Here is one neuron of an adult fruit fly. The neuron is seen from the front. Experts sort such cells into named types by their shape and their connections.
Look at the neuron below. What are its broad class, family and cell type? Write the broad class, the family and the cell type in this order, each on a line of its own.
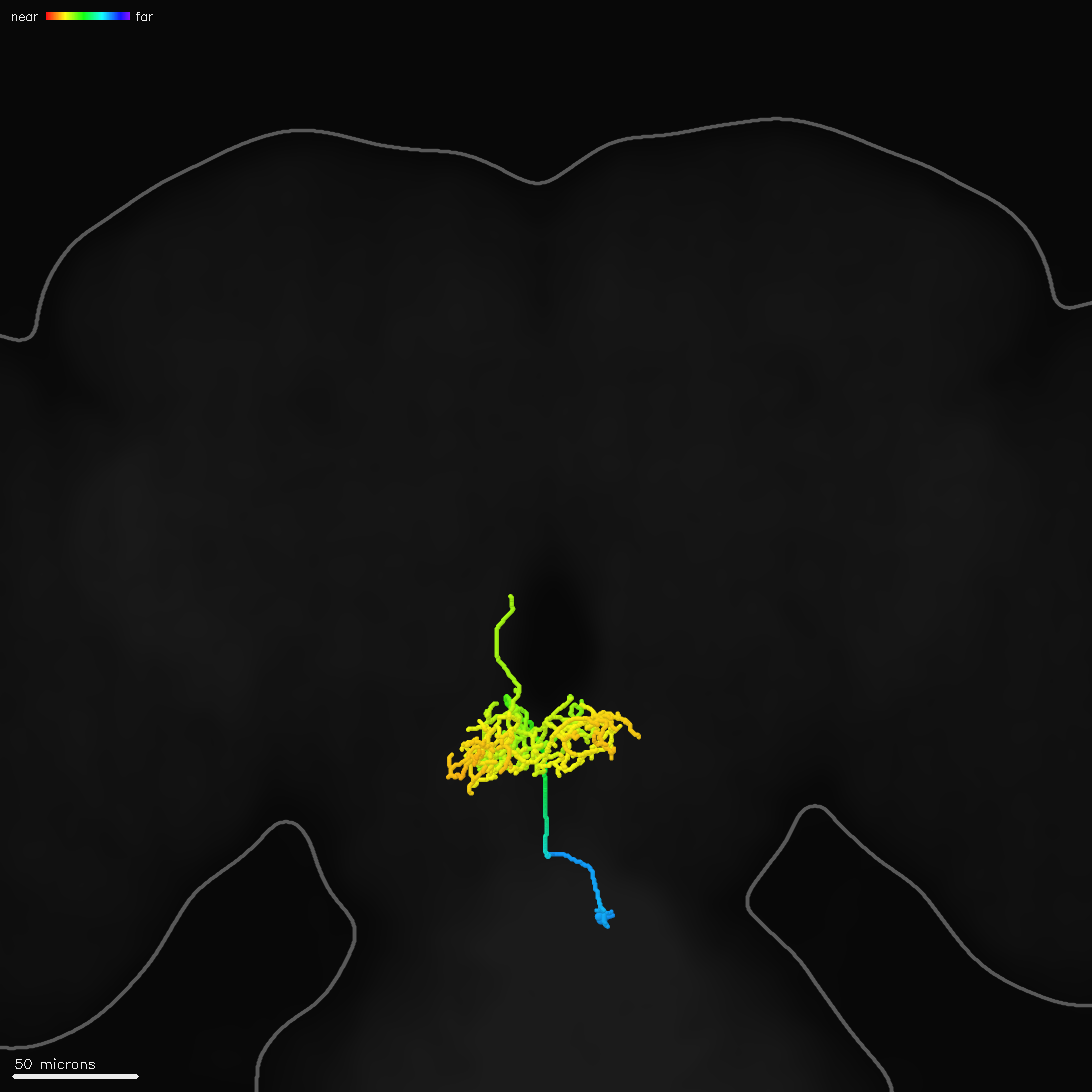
central-brain intrinsic neuron
hemilineage LB5
PRW059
